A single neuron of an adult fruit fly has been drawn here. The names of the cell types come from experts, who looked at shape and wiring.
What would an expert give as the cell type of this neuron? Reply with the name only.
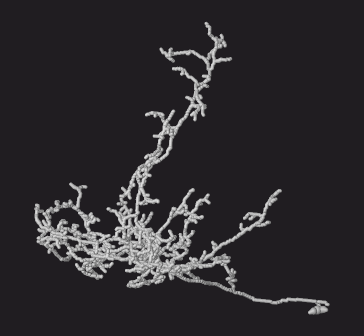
IN13B027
